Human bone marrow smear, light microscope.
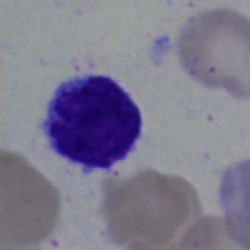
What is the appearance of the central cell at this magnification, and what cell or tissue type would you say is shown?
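The central cell has a roughly round outline with a slightly uneven, fuzzy edge. The nucleus occupies almost the entire cell, and no nucleolus is visible within it. Cytoplasm is scant, forming at most a barely visible thin rim around the nucleus. Name: lymphocyte.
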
